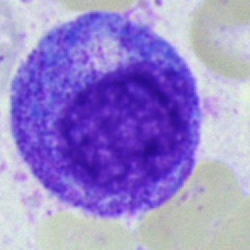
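Promyelocyte, the central cell, taken feature by feature. Outline first: round and smooth. The chromatin is finely mottled rather than coarsely clumped. Numerous purple granules crowd the cytoplasm, while a pale, less granular patch lies just above the nucleus.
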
